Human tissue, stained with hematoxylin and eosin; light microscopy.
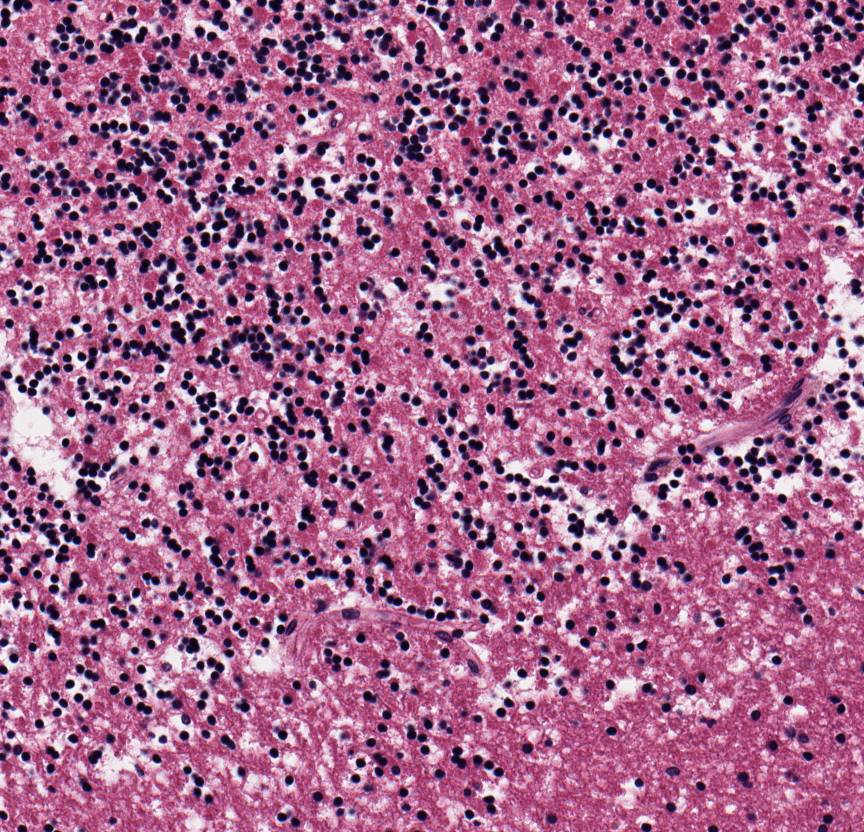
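Cerebellum: small, round, darkly stained nuclei with hardly any visible cytoplasm are densely packed across most of the field, with fewer in the lower-right corner. Between them lies a pink, finely granular and fibrillary background. Two thin capillaries with elongated nuclei run obliquely, one right of centre and one below centre.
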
